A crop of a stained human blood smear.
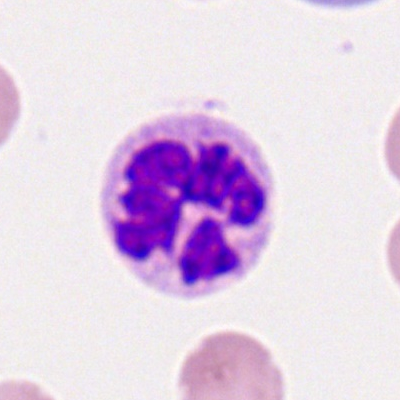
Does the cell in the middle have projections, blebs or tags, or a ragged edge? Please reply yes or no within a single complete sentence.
No, the cell's outline is smooth, without projections.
